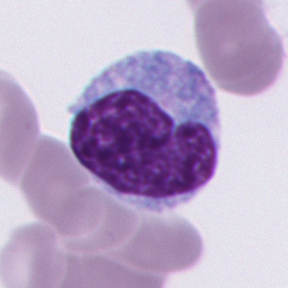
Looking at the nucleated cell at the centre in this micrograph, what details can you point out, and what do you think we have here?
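Outline rounded, slightly oval. Nucleus notched on upper right side, bean-shaped. Fine purplish granules scattered like dust throughout cytoplasm. No clear vacuoles. Cell: monocyte.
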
